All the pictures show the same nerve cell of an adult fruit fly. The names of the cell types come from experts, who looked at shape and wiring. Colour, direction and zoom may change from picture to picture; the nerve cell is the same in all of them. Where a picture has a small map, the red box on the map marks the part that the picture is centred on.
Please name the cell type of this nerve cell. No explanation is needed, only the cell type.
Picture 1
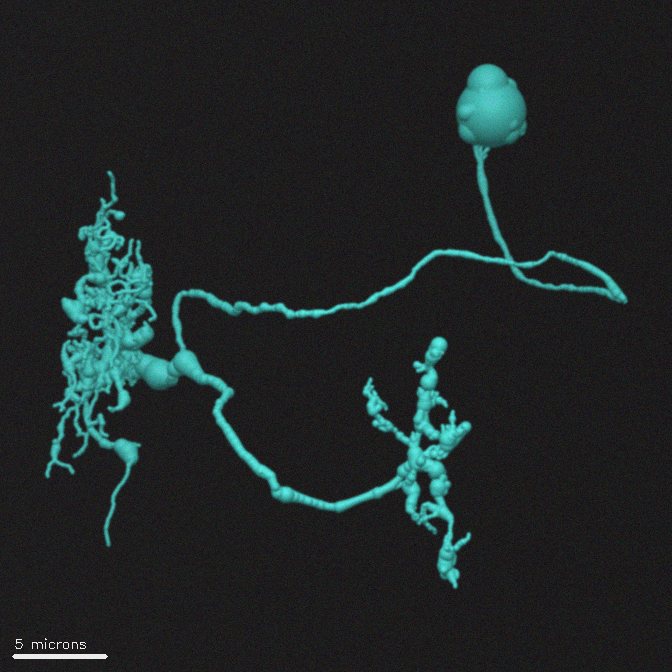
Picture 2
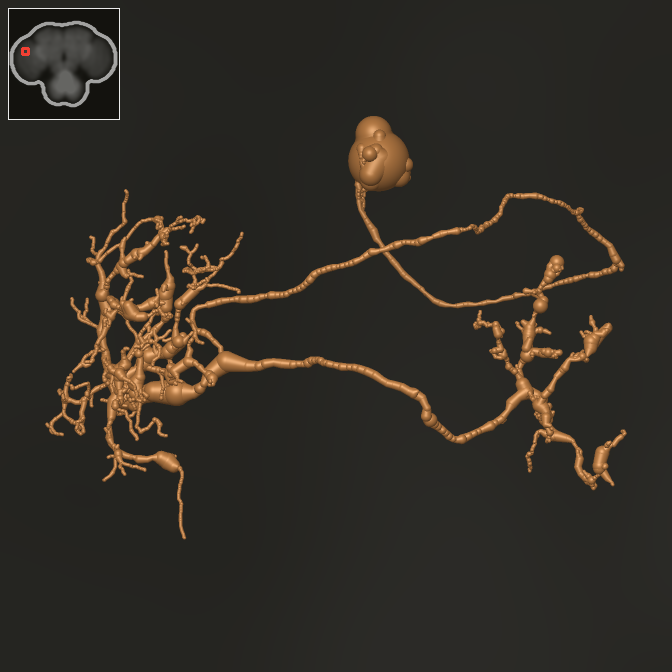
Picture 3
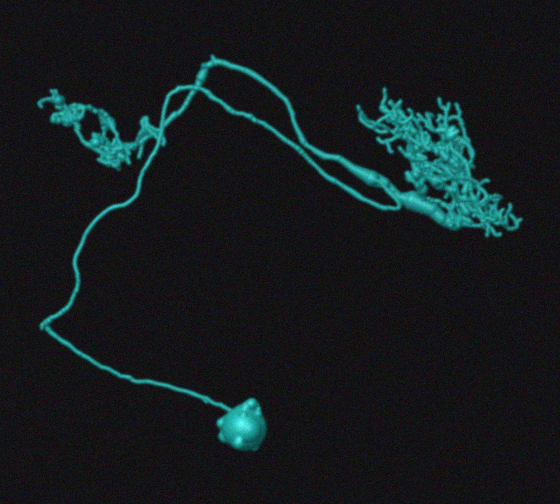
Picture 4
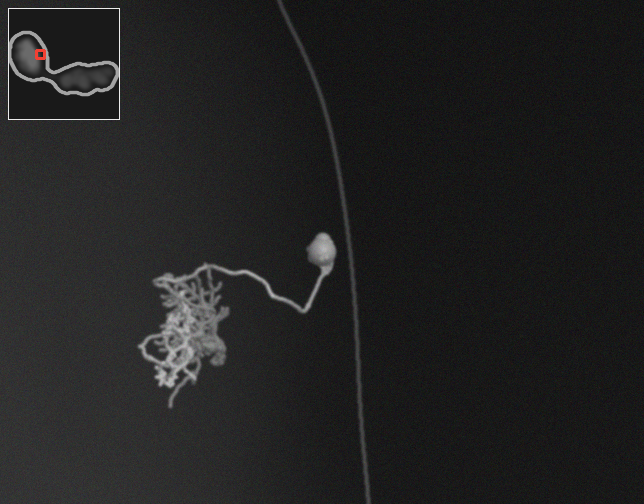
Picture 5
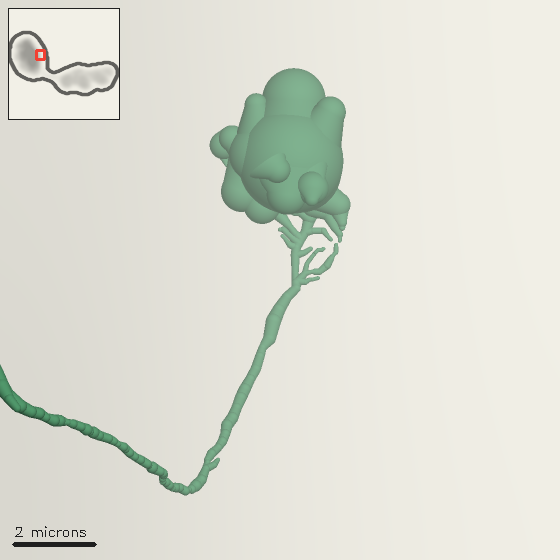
T4b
